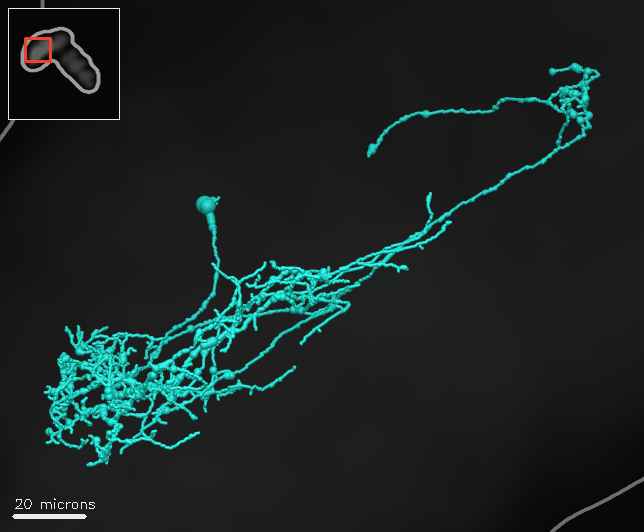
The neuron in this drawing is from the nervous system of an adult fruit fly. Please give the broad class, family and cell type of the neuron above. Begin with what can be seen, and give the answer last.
By the scale bar it is about 160 microns wide in this view. The picture shows dozens of branch ends. This is a central-brain intrinsic neuron. The family is hemilineage SMPad1. The cell type is SIP115m.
